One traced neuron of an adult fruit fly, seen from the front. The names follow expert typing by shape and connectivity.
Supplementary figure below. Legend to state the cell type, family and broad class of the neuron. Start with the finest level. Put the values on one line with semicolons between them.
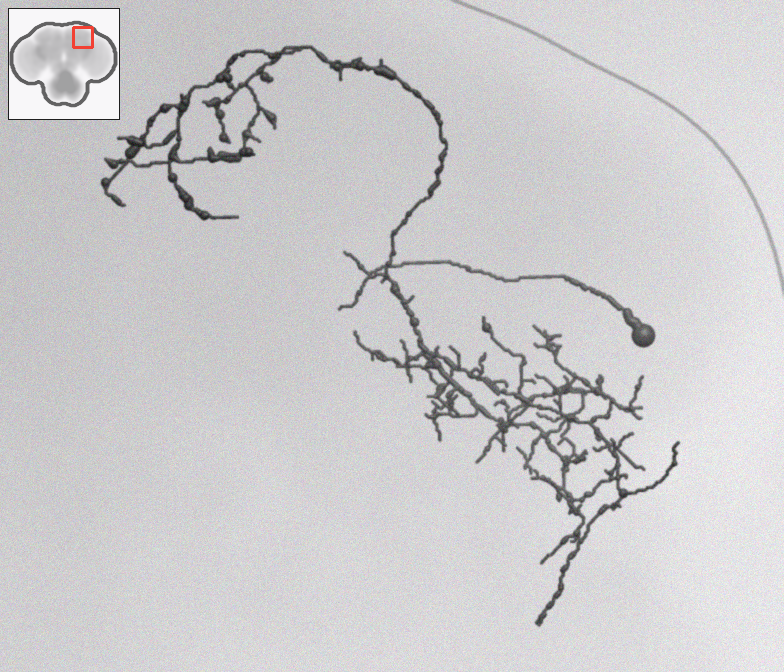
LHPV6h1_b; hemilineage LHp2; central-brain intrinsic neuron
